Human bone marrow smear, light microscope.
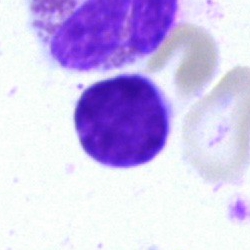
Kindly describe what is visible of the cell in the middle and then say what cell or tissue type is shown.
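Chromatin here is dense and dark purple, only faintly mottled. You can barely see any cytoplasm, at most a very thin rim round the nucleus. No granules, no vacuoles anywhere in the cell. It's a lymphocyte.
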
